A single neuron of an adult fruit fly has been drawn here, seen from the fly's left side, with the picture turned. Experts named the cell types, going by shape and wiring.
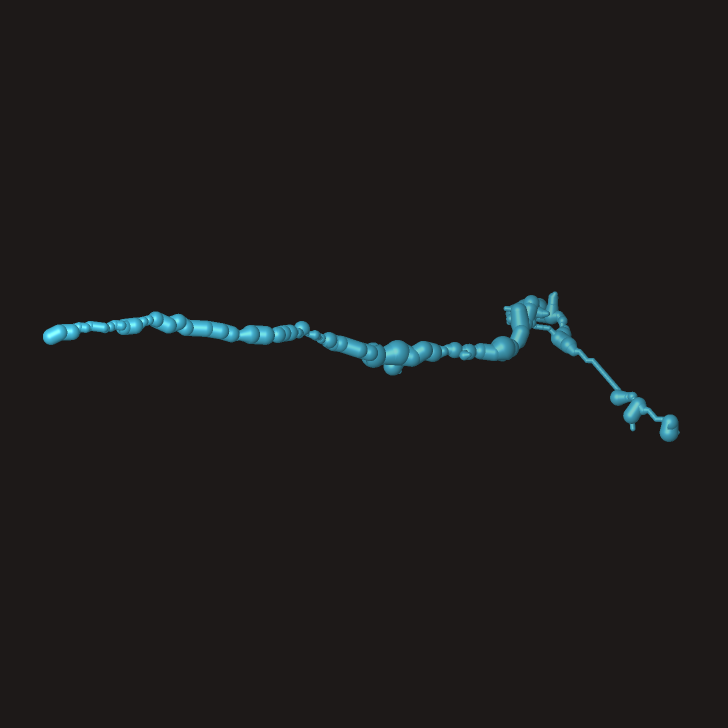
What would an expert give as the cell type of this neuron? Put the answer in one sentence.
The cell type is SNpp60.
